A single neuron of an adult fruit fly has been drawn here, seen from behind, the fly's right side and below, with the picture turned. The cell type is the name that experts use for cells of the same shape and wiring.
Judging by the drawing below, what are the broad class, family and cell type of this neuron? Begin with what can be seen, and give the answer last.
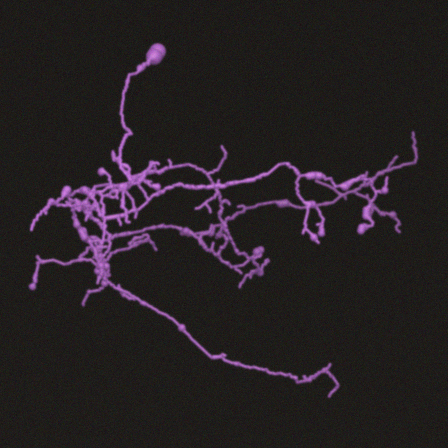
Dozens of branch ends can be seen. In this view it is about as wide as it is tall. It is a nerve-cord intrinsic neuron. The family is hemilineage 11B. Its cell type is IN11B016_c.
